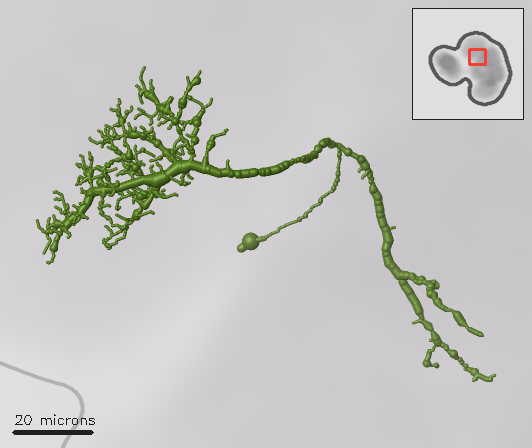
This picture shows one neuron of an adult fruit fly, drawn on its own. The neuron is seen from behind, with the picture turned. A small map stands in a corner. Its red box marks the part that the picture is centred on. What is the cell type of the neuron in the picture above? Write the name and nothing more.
LC4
